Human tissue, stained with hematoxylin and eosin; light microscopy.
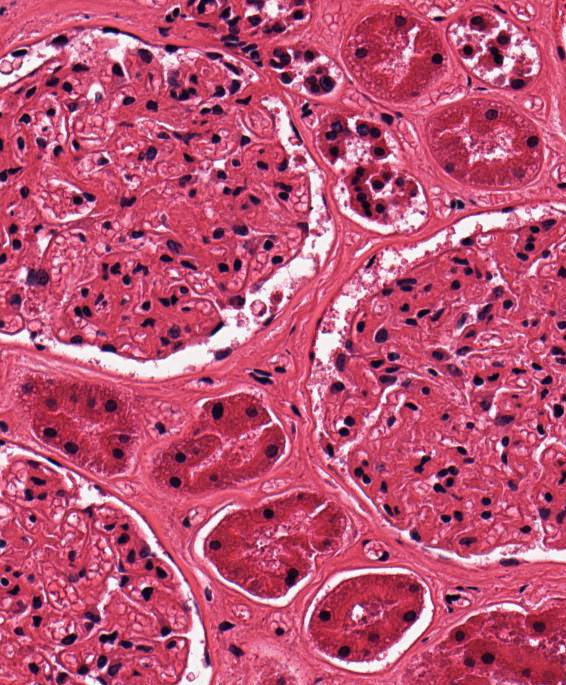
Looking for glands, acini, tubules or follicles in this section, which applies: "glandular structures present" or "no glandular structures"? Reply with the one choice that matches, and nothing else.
Glandular structures present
